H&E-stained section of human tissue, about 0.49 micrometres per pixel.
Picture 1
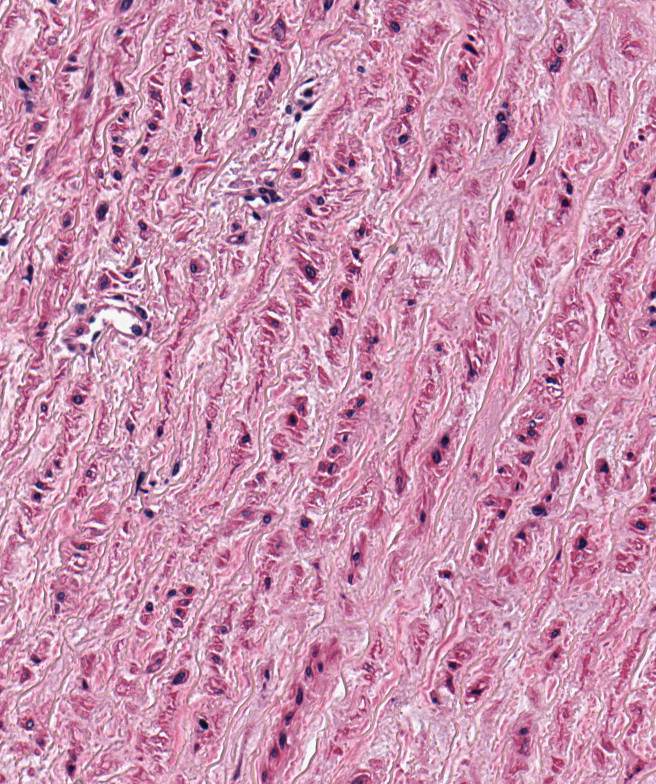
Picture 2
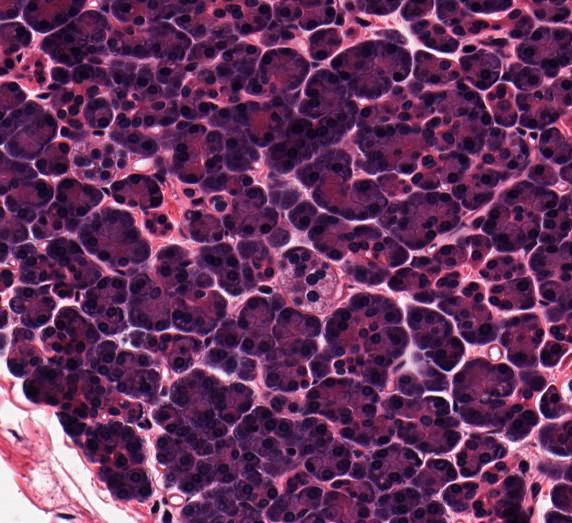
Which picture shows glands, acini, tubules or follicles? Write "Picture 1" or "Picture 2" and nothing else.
Picture 2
